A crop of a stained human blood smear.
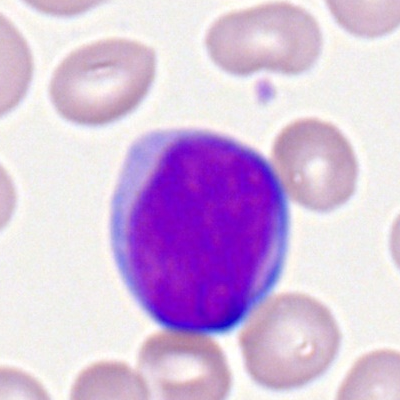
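Myeloblast, the cell in the middle of this smear. Start with its outline: smooth and roughly round. Now see how little cytoplasm there is, only a thin rim around the nucleus. That rim is pale blue and widest on the upper left side.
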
